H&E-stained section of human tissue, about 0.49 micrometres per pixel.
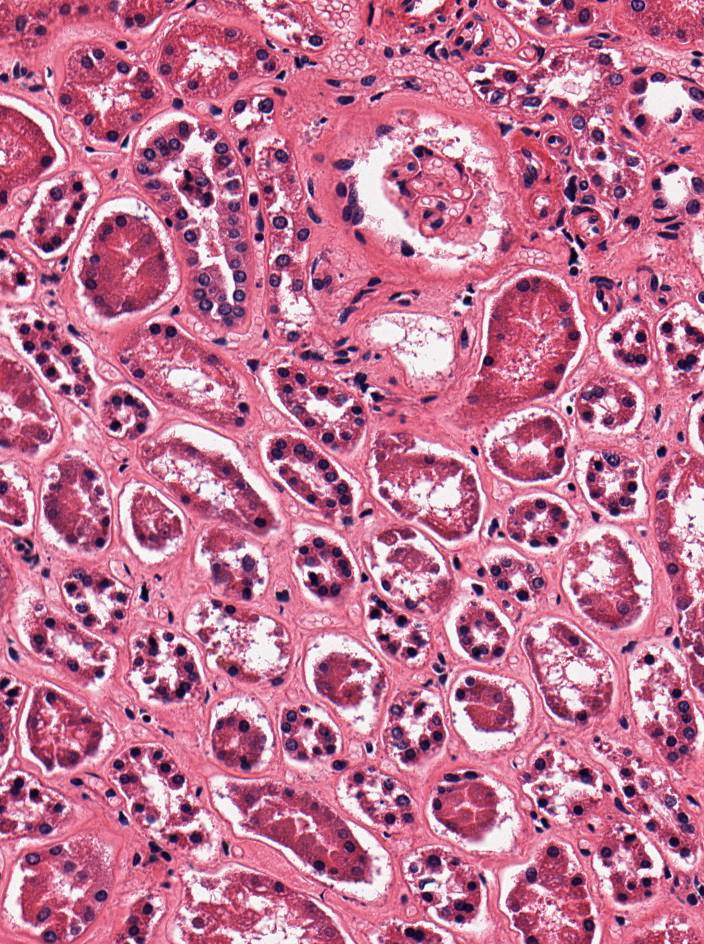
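Renal cortex, haematoxylin and eosin: closely packed round and oval tubule cross-sections fill the field. Most tubules are lined by a single layer of cuboidal cells with strongly eosinophilic, granular cytoplasm and small, round, darkly stained nuclei. Many lumens contain pale pink, fluffy material.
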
